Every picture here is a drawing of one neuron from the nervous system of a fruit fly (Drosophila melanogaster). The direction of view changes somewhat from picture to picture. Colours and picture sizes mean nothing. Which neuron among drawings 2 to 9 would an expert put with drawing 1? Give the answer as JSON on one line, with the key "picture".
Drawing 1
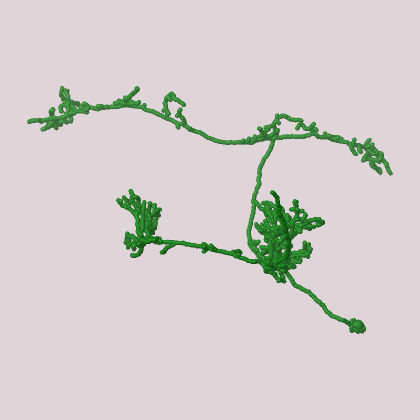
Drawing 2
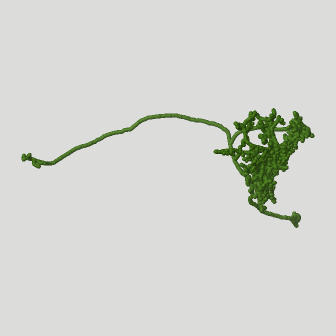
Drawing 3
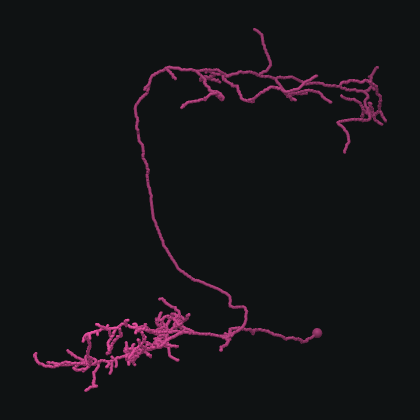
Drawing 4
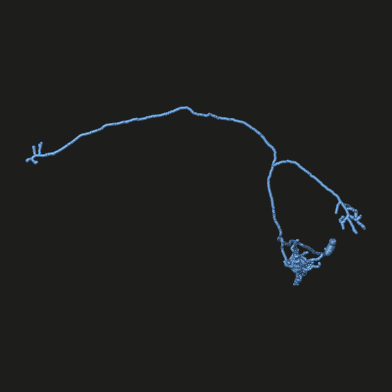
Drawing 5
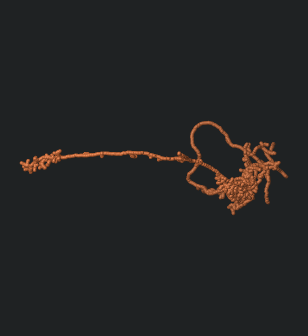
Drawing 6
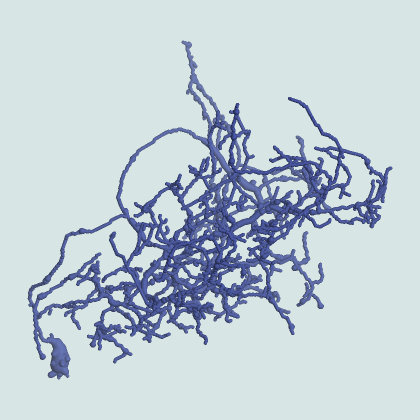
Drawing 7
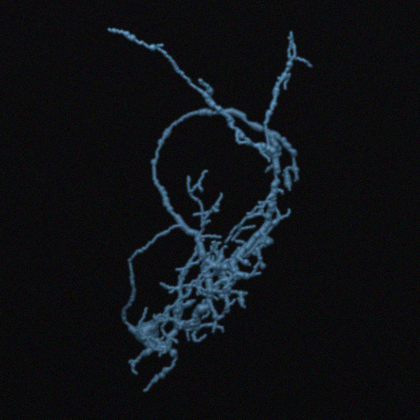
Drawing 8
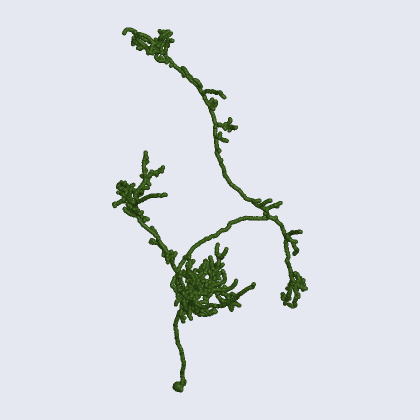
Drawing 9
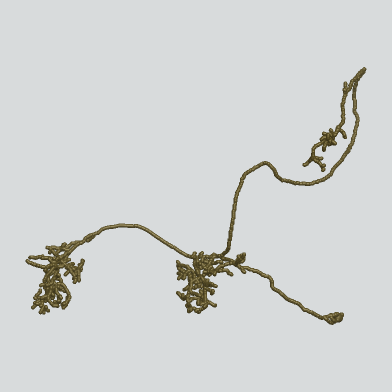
{"picture": 8}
